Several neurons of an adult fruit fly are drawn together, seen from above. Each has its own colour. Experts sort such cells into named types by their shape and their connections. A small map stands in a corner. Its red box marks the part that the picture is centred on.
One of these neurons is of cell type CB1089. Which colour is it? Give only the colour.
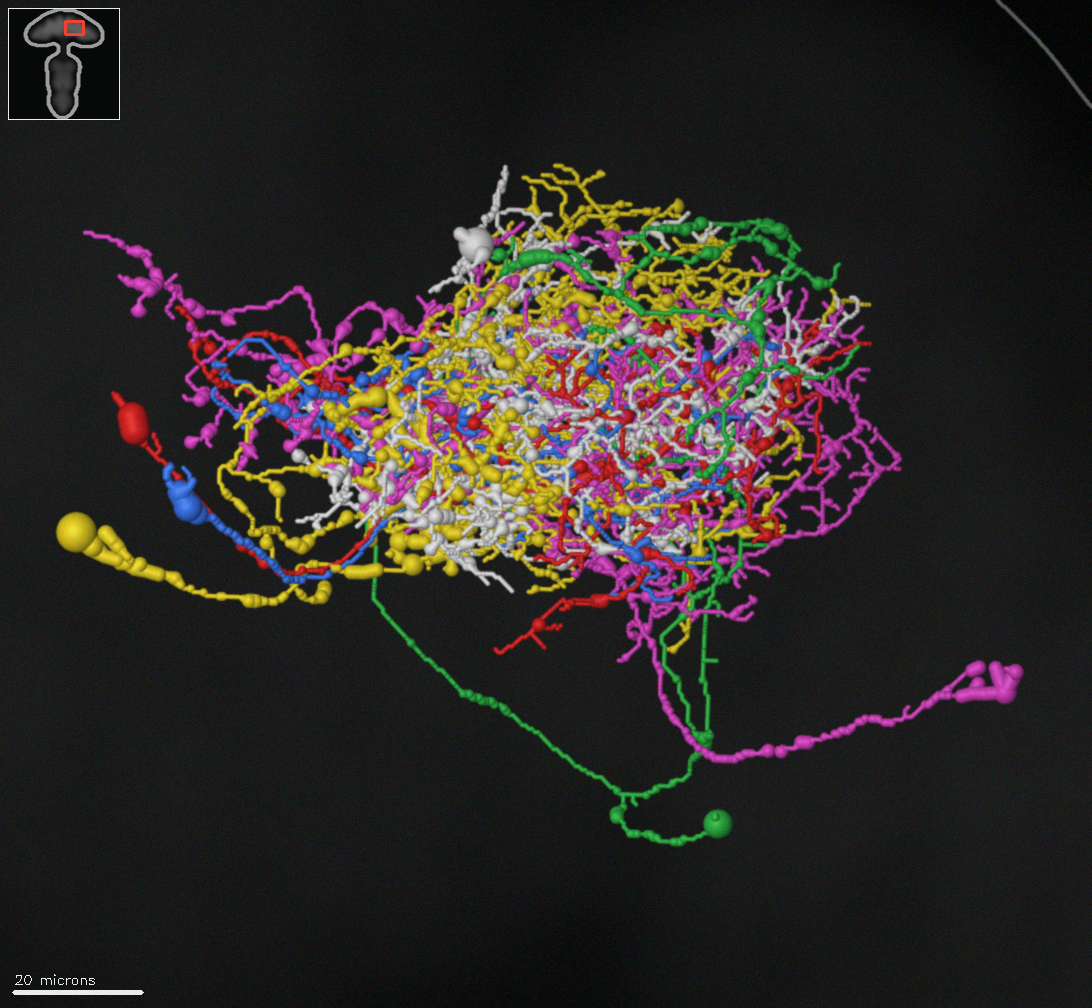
red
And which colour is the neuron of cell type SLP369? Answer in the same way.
green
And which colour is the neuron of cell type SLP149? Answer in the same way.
white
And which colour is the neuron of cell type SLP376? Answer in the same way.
magenta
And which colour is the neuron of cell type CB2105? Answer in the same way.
blue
